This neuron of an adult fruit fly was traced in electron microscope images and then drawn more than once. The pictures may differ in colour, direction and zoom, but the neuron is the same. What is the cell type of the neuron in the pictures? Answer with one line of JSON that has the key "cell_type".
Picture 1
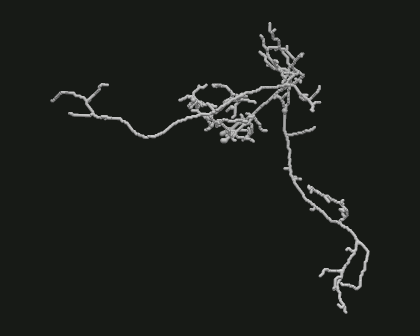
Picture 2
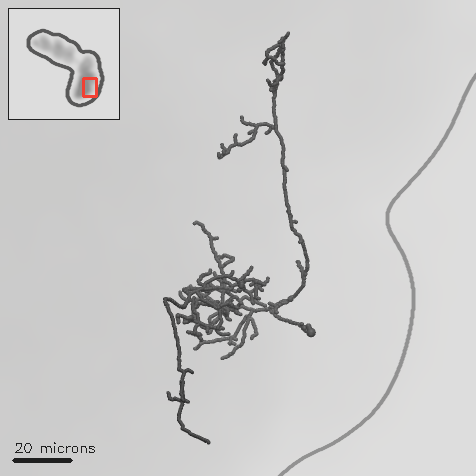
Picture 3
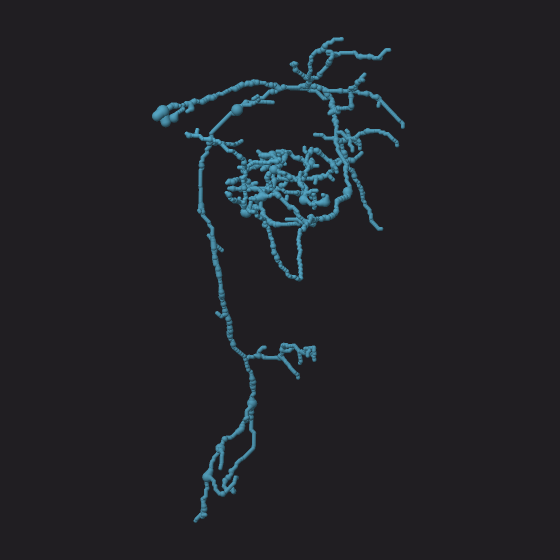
{"cell_type": "PAM08"}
